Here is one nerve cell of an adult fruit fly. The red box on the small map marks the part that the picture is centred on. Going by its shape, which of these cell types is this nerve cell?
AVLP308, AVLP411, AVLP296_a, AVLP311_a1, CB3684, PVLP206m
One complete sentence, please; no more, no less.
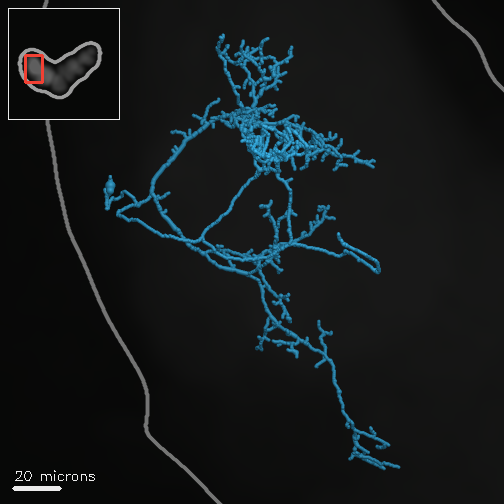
It is the cell type PVLP206m to which this nerve cell belongs.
